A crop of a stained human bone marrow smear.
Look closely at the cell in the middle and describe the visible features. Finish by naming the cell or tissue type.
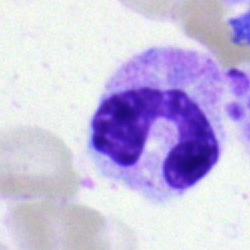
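You've got a smooth, roughly round outline here. The nucleus is a thick curved band, bent into a horseshoe with its opening facing downward. No nucleoli show in it. It's a band neutrophil.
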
